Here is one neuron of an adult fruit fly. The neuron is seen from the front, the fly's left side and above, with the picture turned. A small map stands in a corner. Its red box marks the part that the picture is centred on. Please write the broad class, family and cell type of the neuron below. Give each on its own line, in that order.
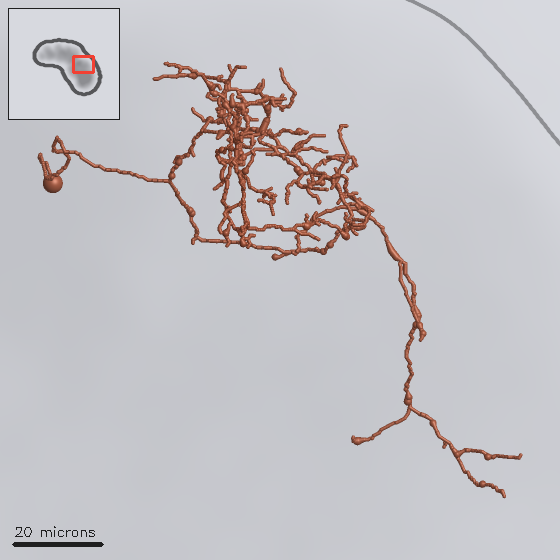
central-brain intrinsic neuron
hemilineage LB23
GNG448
